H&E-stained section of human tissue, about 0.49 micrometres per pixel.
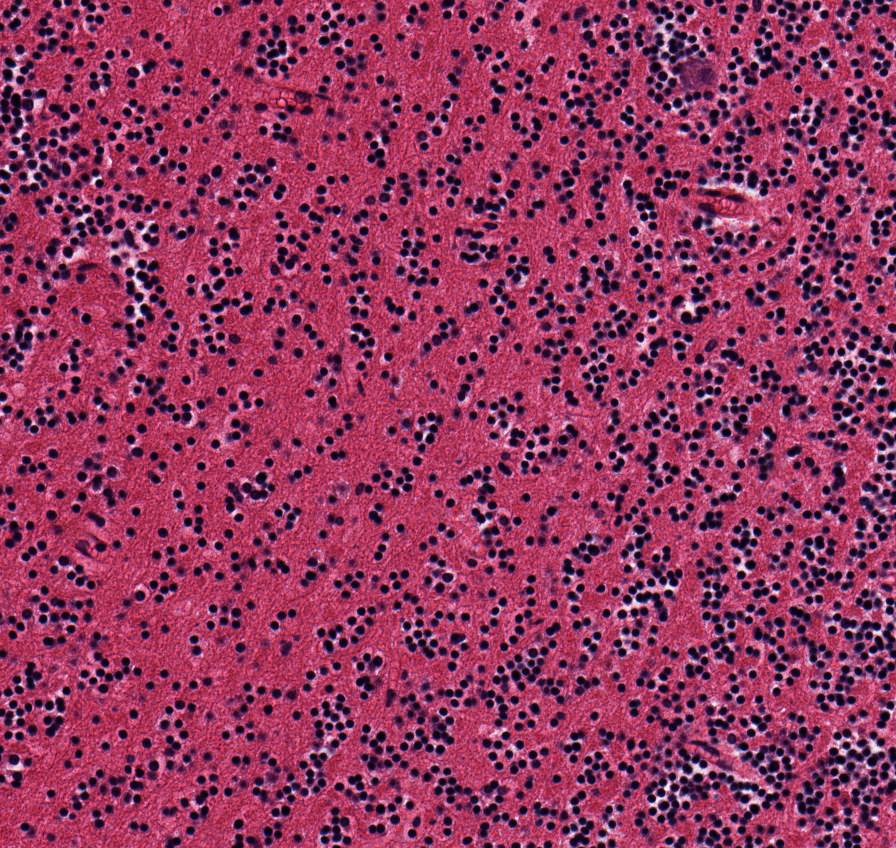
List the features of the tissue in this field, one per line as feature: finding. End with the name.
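Distribution: loose clusters evenly across field, no layering or glandular units
Nuclei: mostly small, round, uniform, densely dark-staining, little cytoplasm
Vessel: small, containing red blood cells, upper part left of centre
Larger cell: one, purple cytoplasm, near top edge right of centre
Name: cerebellum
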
